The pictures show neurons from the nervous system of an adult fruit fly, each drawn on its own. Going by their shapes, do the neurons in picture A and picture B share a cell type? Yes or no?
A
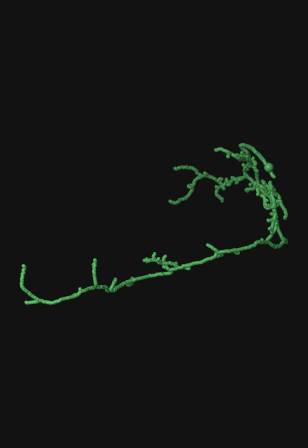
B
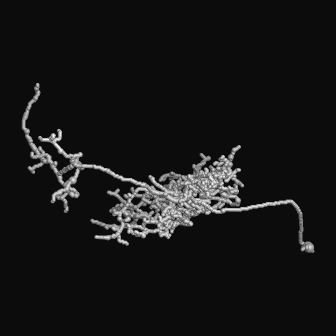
no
